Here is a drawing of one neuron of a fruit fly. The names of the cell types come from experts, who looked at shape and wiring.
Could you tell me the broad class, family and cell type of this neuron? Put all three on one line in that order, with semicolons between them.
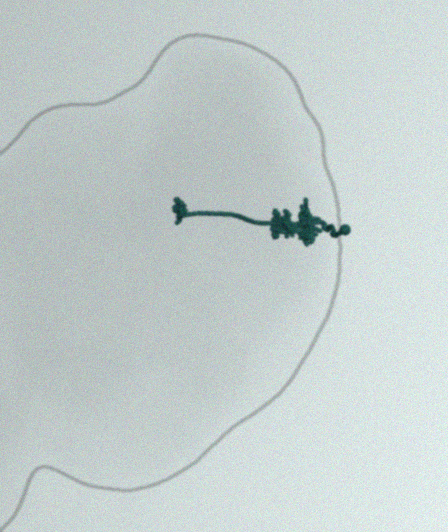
optic-lobe intrinsic neuron; TmY; TmY10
